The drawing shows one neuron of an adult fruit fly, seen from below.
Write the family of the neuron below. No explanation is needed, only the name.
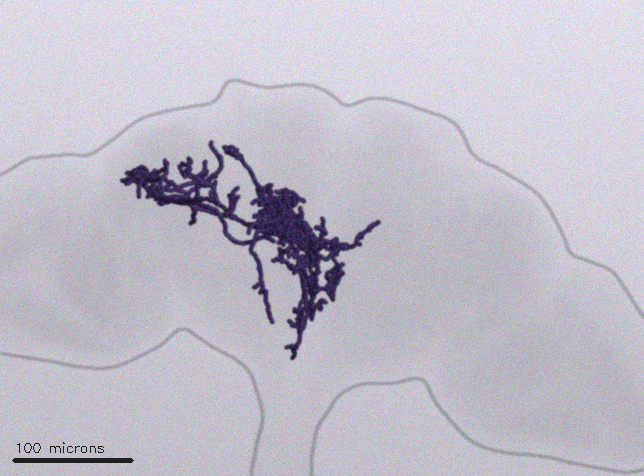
hemilineage VESa1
